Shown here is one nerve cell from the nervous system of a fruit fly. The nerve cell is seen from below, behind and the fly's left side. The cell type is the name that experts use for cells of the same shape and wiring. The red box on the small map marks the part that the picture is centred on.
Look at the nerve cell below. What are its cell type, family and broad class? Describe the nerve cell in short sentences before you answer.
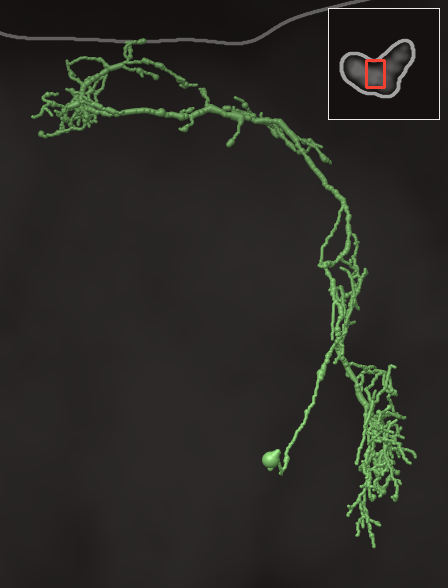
Its cell body lies at the bottom of the picture. The picture shows dozens of branch ends. Its cell type is LoVP64. The family is LoVP. It is a visual projection neuron.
